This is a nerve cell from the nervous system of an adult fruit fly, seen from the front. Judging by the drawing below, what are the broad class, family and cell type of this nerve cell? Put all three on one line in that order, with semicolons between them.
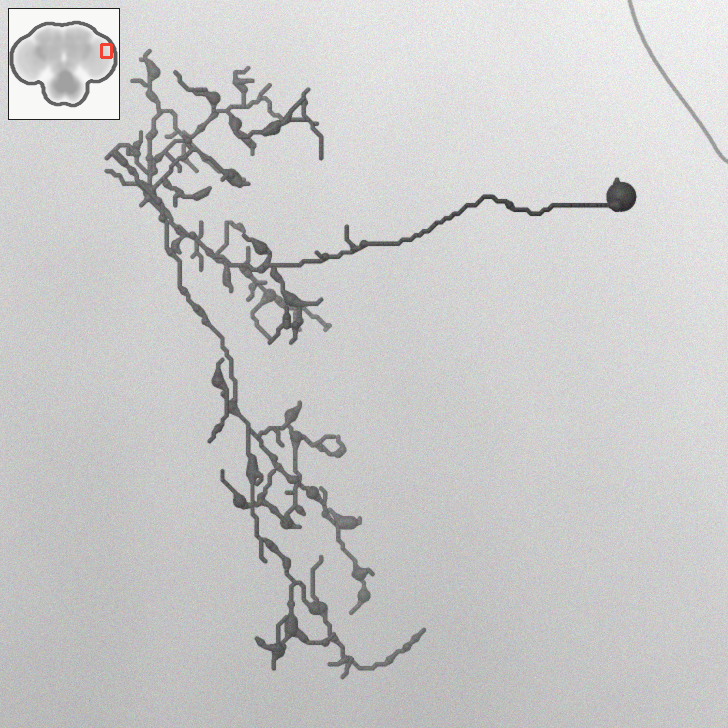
optic-lobe intrinsic neuron; Cm; Cm7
